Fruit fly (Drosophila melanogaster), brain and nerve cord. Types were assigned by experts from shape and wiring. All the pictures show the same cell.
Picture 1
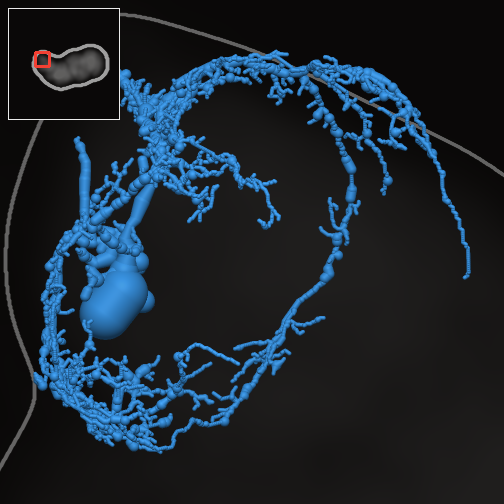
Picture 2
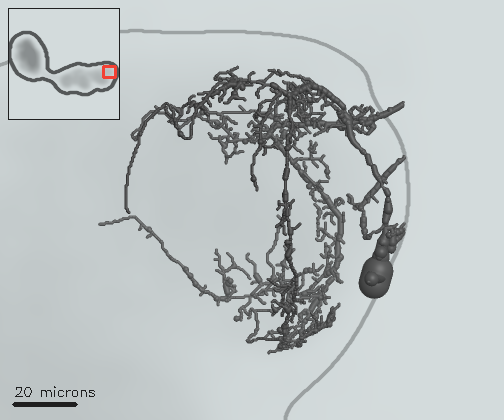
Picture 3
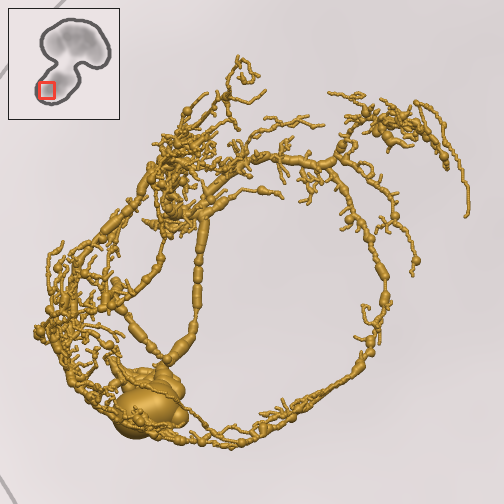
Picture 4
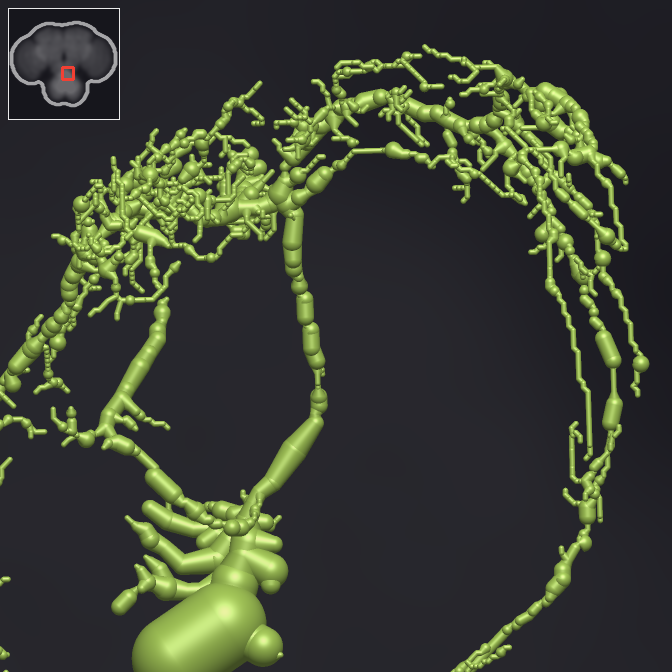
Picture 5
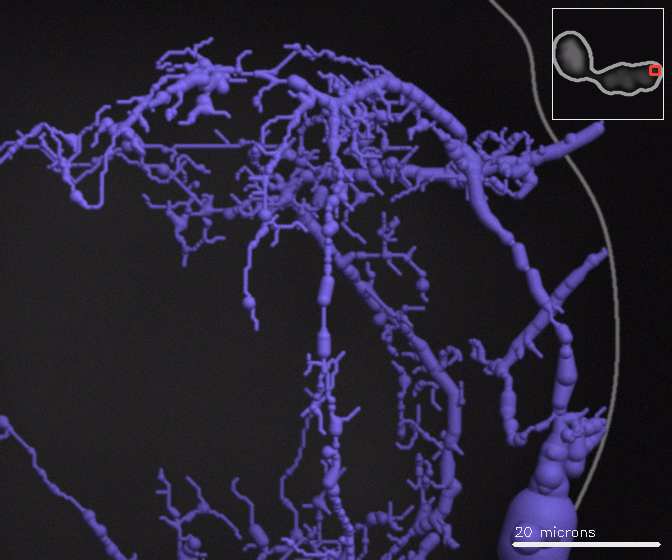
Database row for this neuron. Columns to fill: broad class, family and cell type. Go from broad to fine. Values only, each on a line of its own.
efferent neuron of the nerve cord
hemilineage 00B
EN00B010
